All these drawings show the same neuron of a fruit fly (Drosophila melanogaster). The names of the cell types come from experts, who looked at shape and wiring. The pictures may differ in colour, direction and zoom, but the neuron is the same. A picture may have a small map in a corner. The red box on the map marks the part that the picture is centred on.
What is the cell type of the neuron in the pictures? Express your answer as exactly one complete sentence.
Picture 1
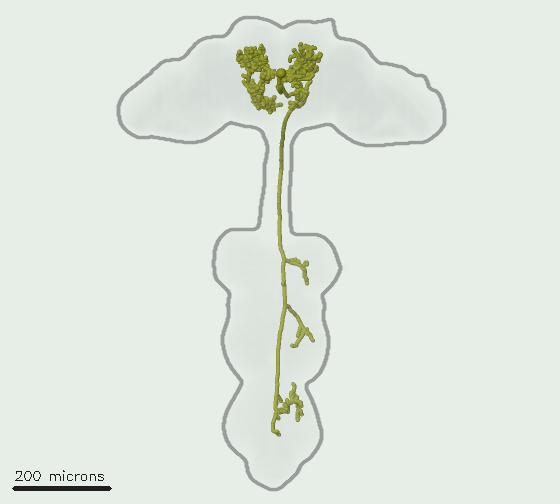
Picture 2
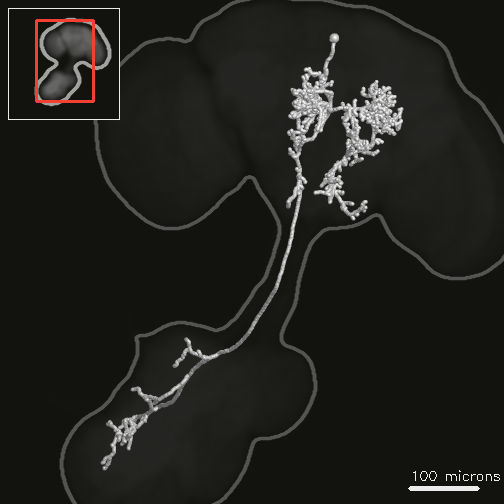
Cell type MDN is what this neuron is.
